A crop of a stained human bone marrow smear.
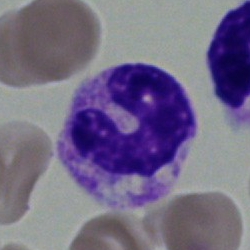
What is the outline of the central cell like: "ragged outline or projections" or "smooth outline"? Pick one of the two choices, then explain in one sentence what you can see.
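Smooth outline. The cell outline is roughly round with a smooth edge.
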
